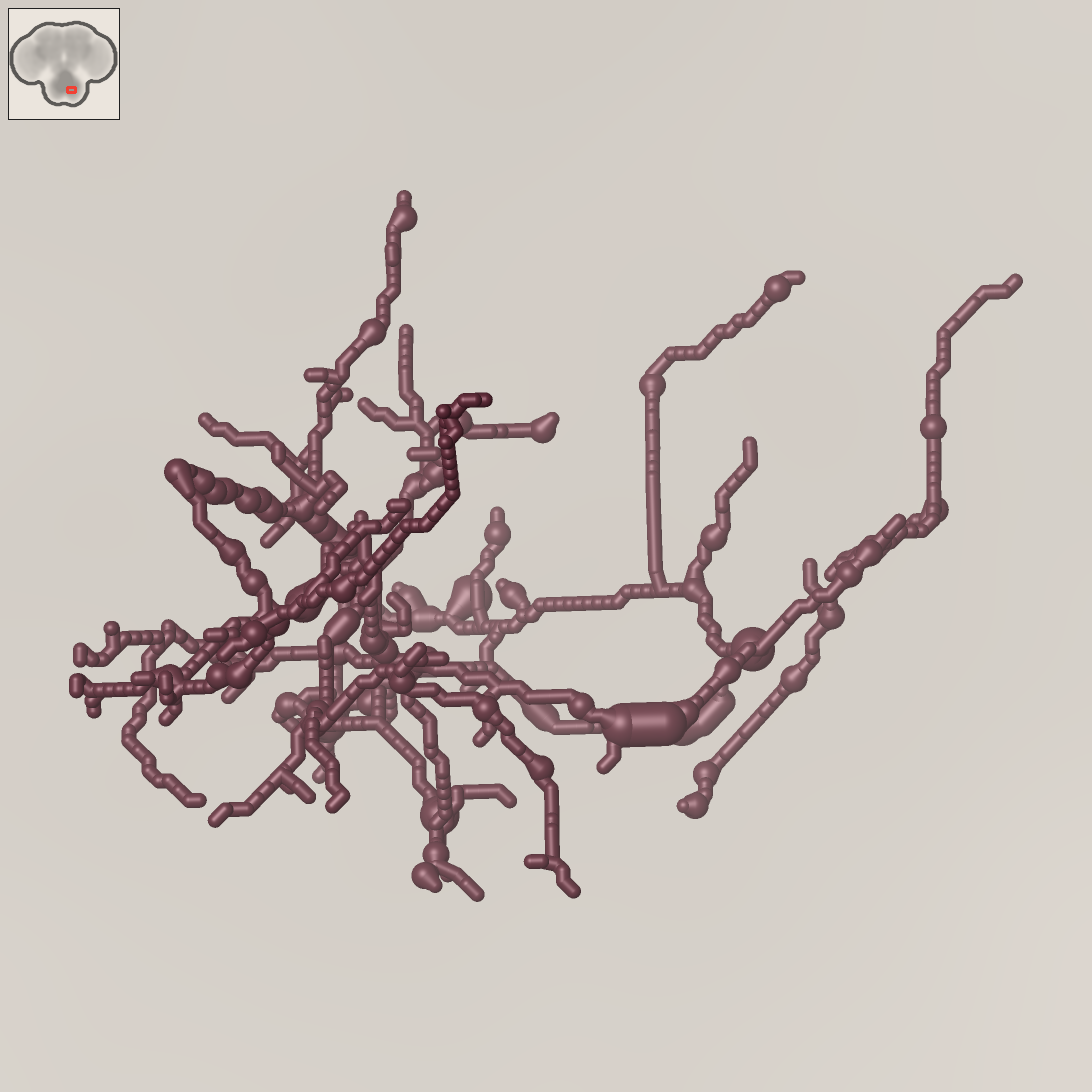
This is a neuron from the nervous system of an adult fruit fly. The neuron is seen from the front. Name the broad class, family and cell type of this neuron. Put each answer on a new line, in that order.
nerve-cord intrinsic neuron
hemilineage 23B
IN23B068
